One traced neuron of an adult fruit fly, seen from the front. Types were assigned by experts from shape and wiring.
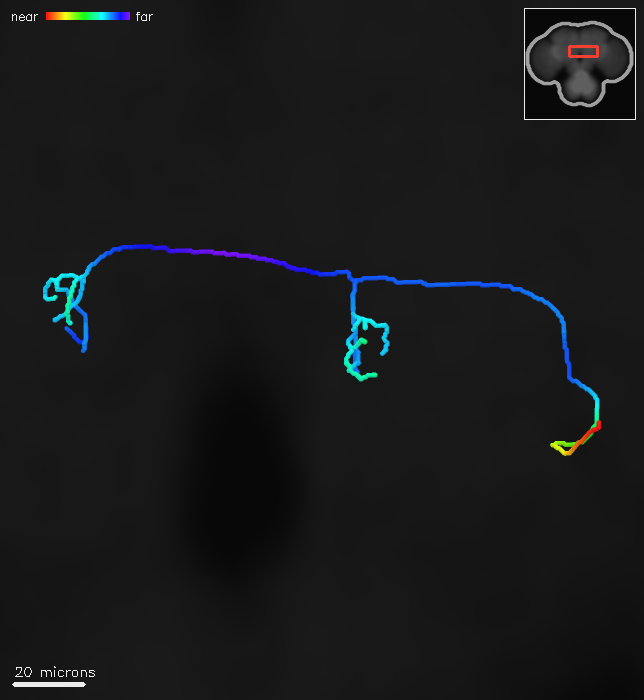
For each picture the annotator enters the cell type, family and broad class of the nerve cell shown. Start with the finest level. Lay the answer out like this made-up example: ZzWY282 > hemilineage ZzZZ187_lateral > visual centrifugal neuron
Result: ORN_DC4 > class olfactory > sensory neuron entering the brain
